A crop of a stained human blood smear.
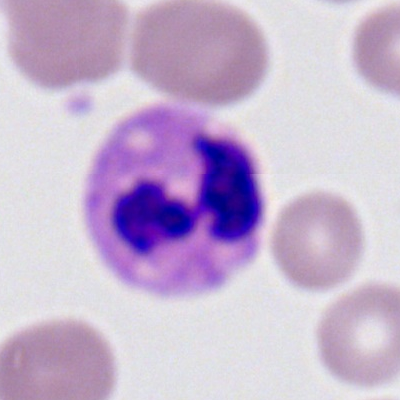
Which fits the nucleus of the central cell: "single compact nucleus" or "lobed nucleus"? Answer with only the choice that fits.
Lobed nucleus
